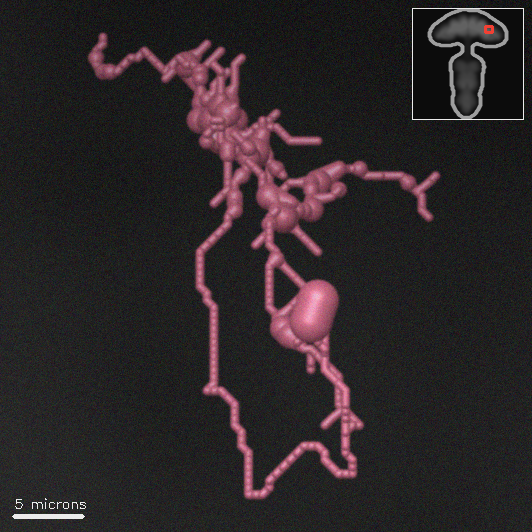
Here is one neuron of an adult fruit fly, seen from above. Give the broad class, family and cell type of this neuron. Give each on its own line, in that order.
optic-lobe intrinsic neuron
Dm
Dm-DRA1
